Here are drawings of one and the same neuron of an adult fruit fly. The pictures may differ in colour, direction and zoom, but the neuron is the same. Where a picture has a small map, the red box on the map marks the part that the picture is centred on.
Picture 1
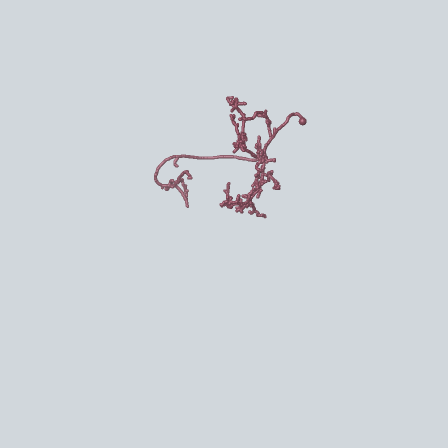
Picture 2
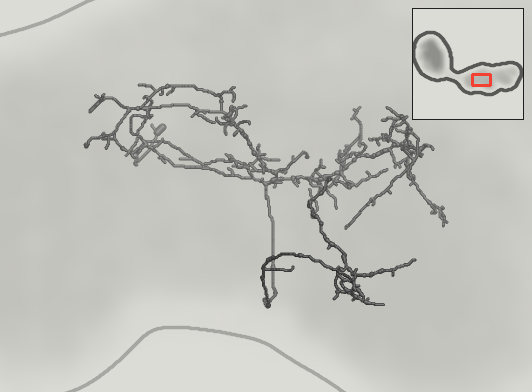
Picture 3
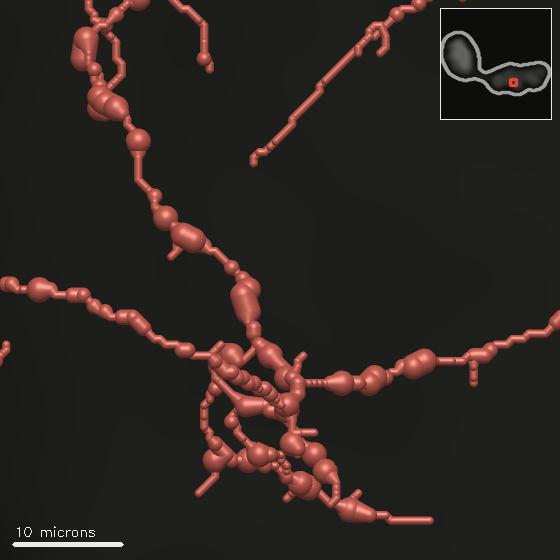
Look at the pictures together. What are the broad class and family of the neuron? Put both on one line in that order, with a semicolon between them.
nerve-cord intrinsic neuron; hemilineage 01A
